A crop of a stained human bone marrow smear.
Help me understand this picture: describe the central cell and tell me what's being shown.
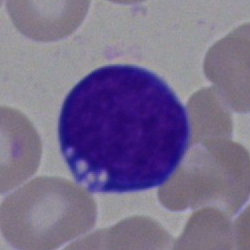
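Very little cytoplasm can be told apart from the nucleus. The whole cell stains deep, dark blue-purple. The chromatin looks fine and evenly spread, with no coarse clumps. At the lower left edge sits a small cluster of clear, round vacuoles. This is a blast.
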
